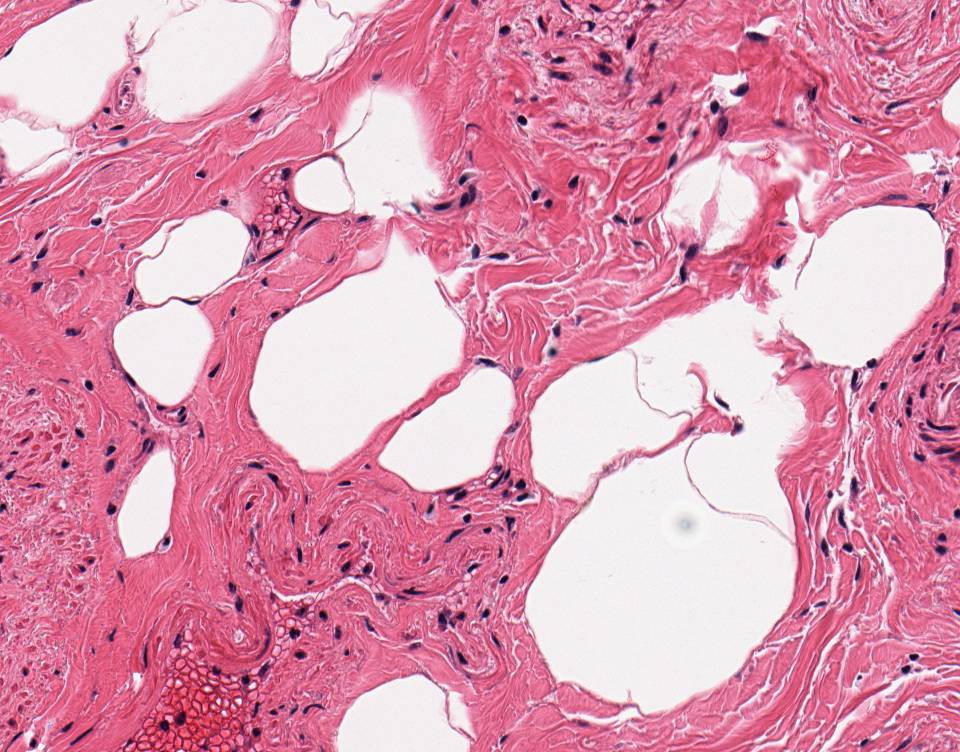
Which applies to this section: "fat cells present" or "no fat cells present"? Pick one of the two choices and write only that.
Fat cells present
